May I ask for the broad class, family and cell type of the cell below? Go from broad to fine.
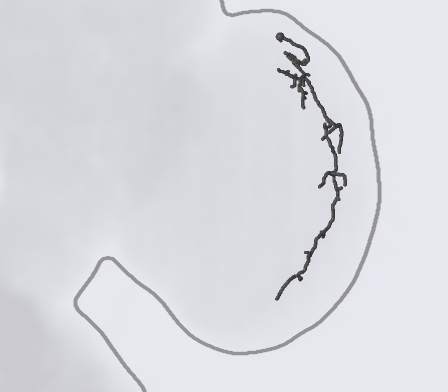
optic-lobe intrinsic neuron; Cm; Cm10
